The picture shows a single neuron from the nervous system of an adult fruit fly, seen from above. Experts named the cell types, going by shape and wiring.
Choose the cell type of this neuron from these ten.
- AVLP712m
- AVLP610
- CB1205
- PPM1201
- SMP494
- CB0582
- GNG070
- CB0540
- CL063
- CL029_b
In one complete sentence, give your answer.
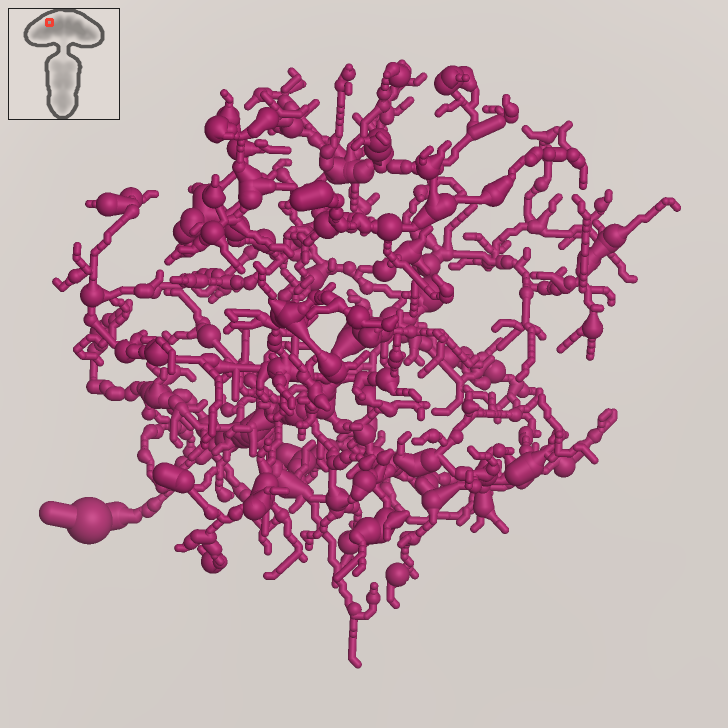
This neuron carries the cell type designation CB1205.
